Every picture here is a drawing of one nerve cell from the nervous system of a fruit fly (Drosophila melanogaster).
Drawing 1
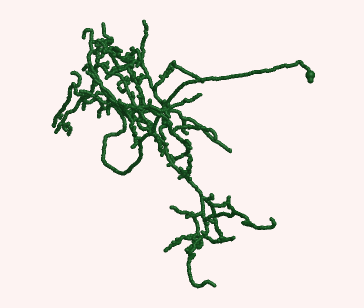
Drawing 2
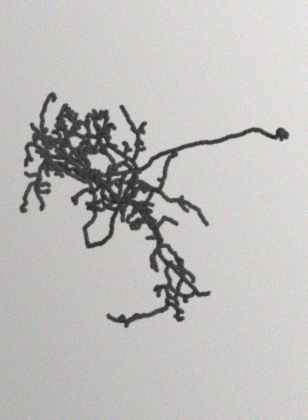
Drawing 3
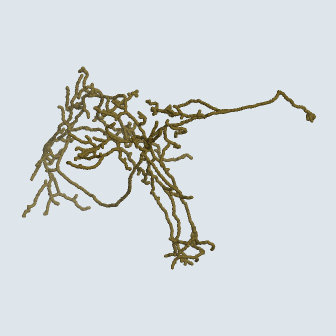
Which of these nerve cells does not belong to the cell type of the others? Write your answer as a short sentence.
Drawing 2 is the odd one out.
